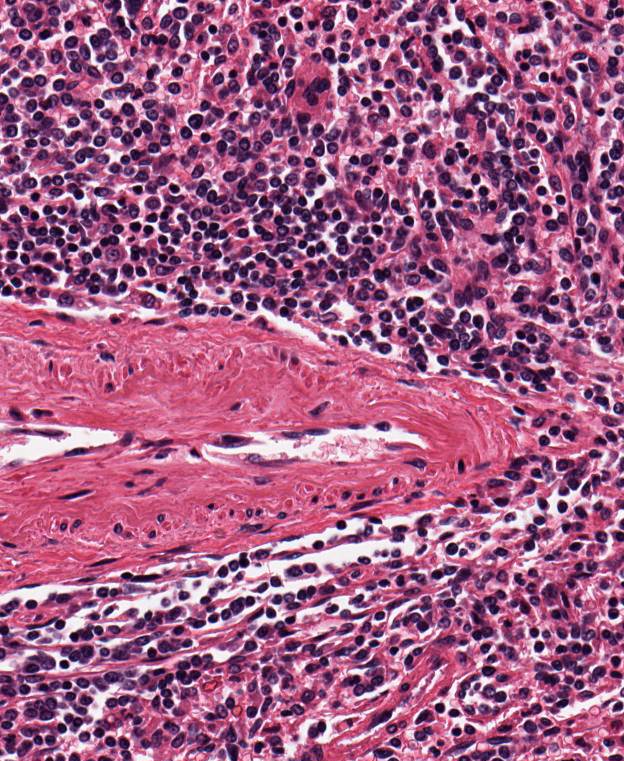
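Spleen, stained with haematoxylin and eosin. Look first at the vessel with a thick, pink-staining wall running horizontally from the left edge into the middle of the field; elongated nuclei in its wall lie along its length. Above and below this single central vessel, densely packed small round cells fill the field. Most are lymphocytes, with small, round, dark nuclei and scant cytoplasm.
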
